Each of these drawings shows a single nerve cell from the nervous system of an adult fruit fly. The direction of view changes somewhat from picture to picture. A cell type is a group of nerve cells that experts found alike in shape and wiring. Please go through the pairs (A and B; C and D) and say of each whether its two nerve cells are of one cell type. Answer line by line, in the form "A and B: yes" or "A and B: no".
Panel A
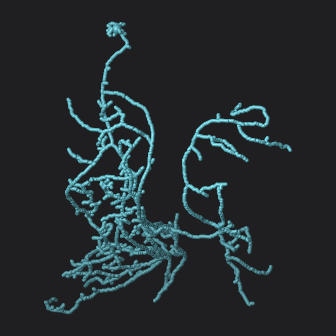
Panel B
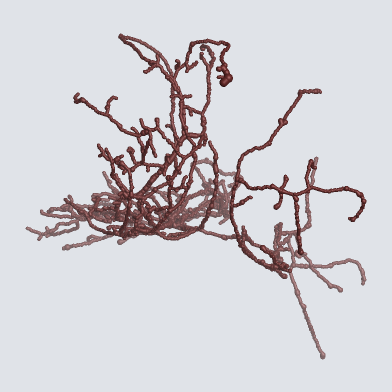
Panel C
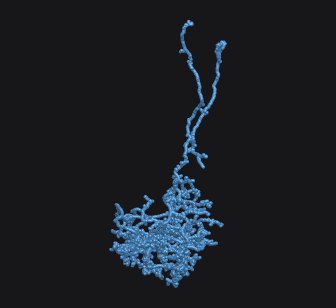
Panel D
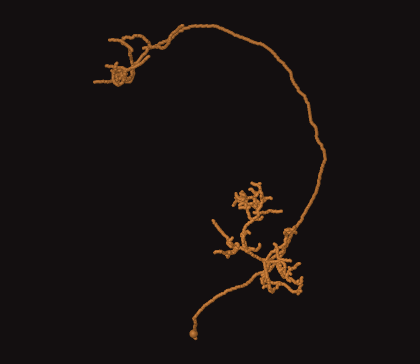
A and B: yes
C and D: no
